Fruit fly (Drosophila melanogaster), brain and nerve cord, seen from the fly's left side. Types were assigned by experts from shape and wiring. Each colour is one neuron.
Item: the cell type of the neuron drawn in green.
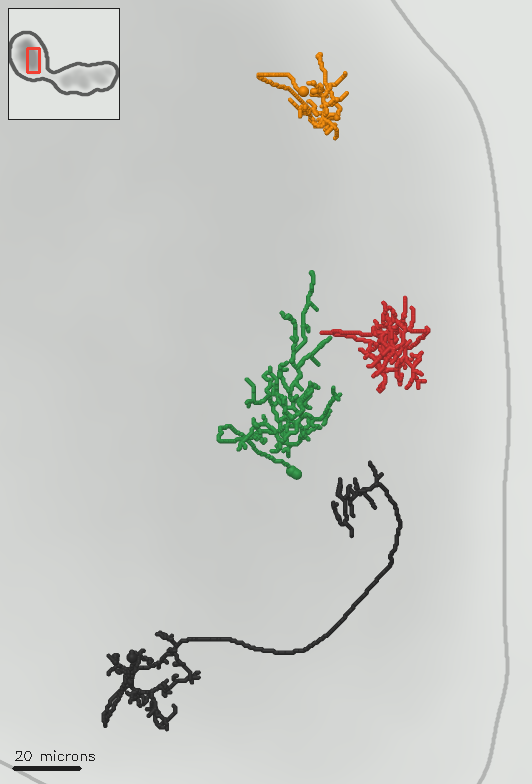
Mi17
